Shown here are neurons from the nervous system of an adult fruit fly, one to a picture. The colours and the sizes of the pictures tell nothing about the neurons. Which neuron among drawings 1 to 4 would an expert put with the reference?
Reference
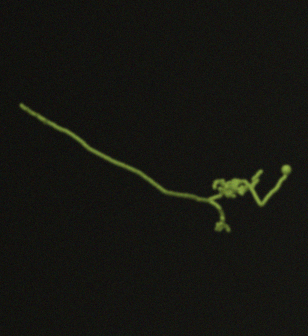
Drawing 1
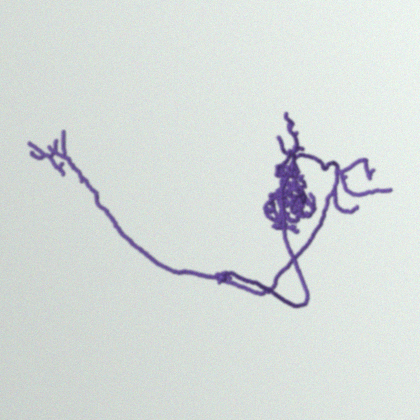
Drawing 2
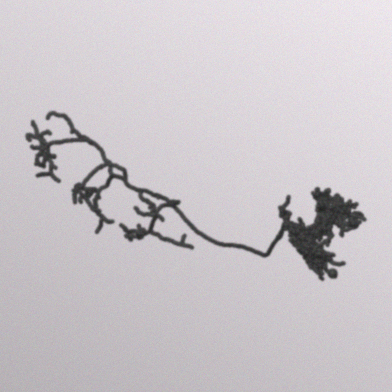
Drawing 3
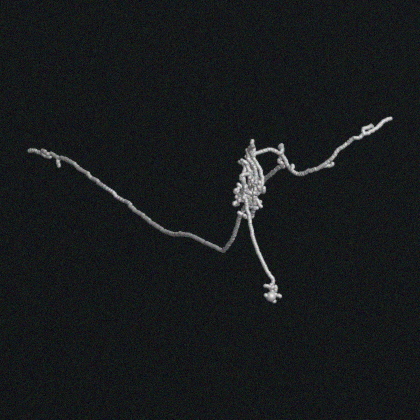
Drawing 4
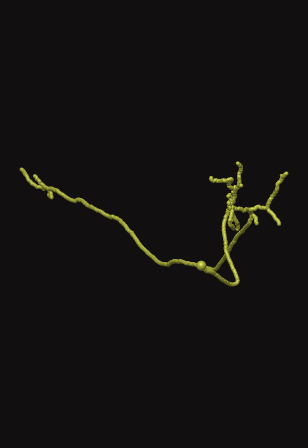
Drawing 3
